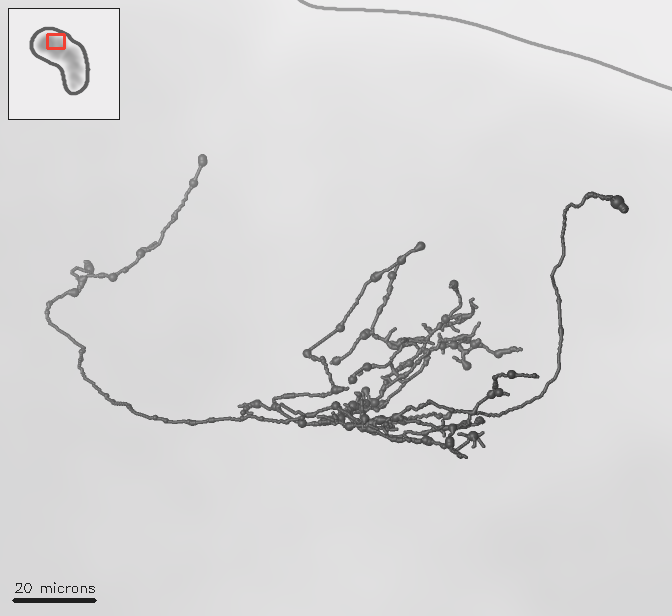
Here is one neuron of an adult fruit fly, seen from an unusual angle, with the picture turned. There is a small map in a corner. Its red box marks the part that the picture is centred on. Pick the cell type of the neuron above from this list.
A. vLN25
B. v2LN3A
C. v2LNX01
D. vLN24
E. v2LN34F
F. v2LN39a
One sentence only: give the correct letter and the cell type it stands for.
Option C corresponds to v2LNX01, the neuron's cell type.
